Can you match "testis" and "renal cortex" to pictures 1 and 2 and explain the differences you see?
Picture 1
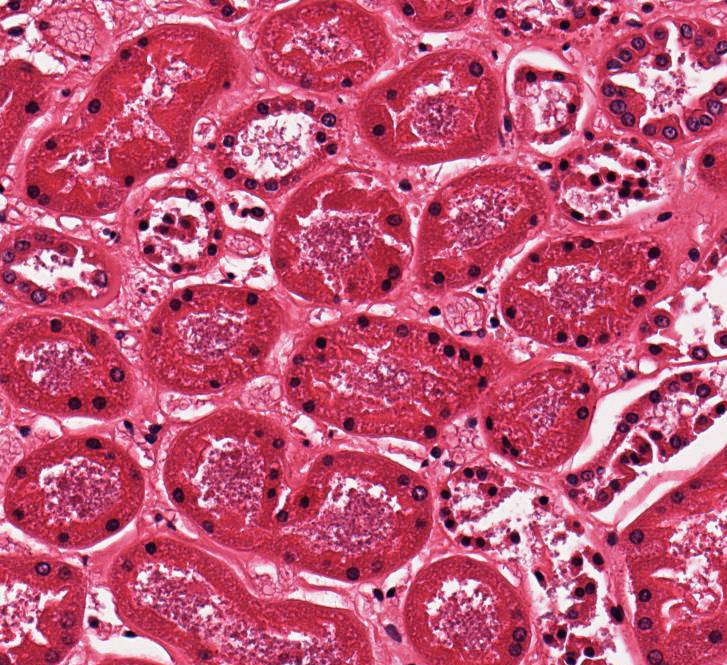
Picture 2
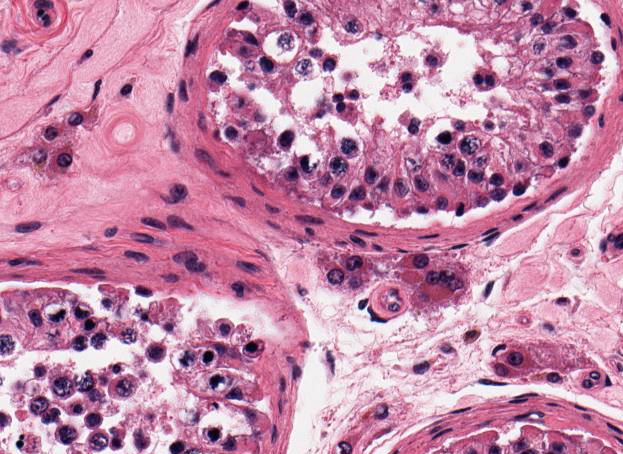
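Answer: renal cortex is picture 1, testis picture 2. The renal cortex consists of closely packed round to oval tubule cross-sections with very little tissue between them. Most tubules have a single layer of tall cuboidal cells with deeply eosinophilic cytoplasm, and in the large eosinophilic tubules round dark nuclei lie near the cell base. In the testis, by contrast, tubules are lined by an epithelium several cell layers thick, and many cells inside them have large round nuclei with coarse, clumped chromatin. Each tubule is bounded by a thick pink wall with flattened, elongated nuclei, and near the centre right a small stromal cluster of cells has abundant pink cytoplasm and round nuclei.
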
